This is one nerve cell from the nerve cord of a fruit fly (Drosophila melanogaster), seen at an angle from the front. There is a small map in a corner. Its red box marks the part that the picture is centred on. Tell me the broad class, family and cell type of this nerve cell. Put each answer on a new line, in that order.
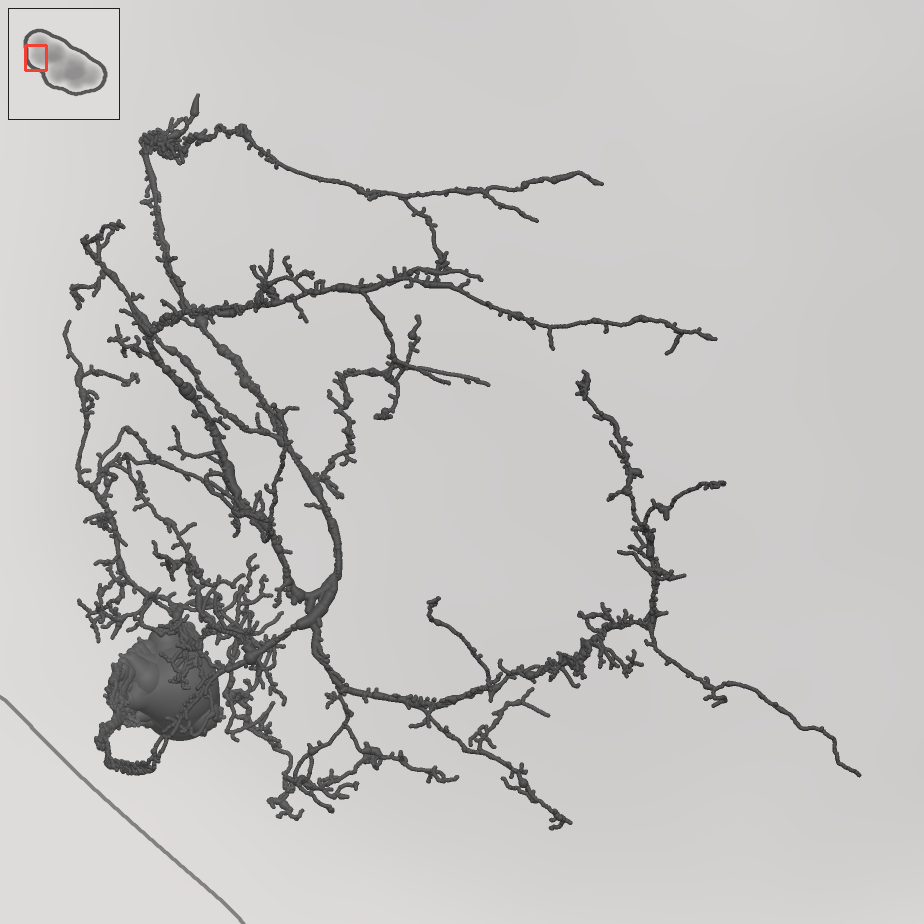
motor neuron of the nerve cord
hemilineage 15B
MNhl65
